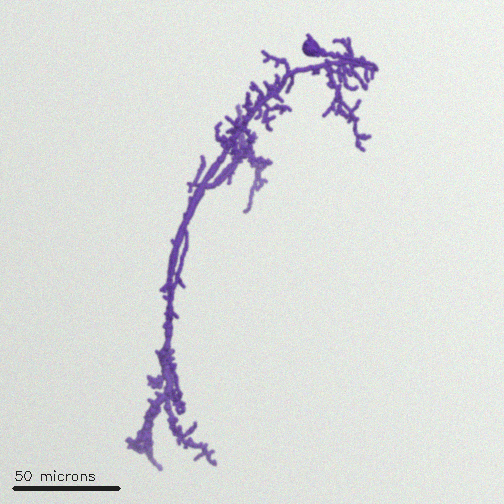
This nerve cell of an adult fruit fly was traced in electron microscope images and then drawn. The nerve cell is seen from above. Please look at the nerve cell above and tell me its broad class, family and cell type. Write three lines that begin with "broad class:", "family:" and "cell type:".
broad class: nerve-cord intrinsic neuron
family: hemilineage 11A
cell type: IN11A046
